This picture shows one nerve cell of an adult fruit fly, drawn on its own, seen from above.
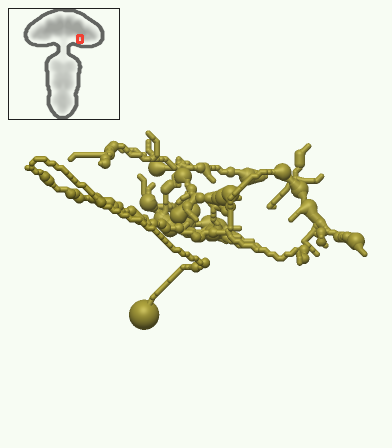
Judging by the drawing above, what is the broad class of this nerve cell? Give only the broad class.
optic-lobe intrinsic neuron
